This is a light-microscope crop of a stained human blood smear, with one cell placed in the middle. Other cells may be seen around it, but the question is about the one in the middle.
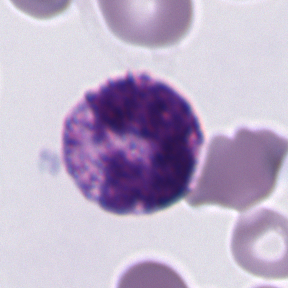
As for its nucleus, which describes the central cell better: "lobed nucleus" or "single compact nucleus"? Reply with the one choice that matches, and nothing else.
Lobed nucleus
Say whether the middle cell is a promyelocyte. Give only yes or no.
no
